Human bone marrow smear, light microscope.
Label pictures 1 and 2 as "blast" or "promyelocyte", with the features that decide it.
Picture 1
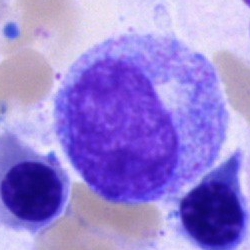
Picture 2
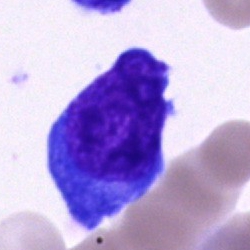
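Picture 1: promyelocyte. Picture 2: blast. Outline: roughly round in the promyelocyte; irregular and angular in the blast, with a small irregular bleb jutting from its upper right edge. Cytoplasm: pale lilac-blue in the promyelocyte, deep blue in the blast. Granules: none distinct in the blast.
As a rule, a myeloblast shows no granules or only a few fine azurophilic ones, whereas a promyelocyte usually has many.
Promyelocyte chromatin: finely granular, no coarse dark clumps.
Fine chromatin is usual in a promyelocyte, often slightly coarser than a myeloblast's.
Promyelocyte nucleus off-centre toward the left; a pale clear zone lies in the cytoplasm beside it, upper right. Blast: a pale red cell presses against its lower right edge.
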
